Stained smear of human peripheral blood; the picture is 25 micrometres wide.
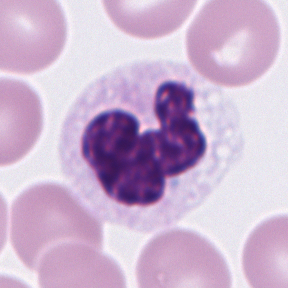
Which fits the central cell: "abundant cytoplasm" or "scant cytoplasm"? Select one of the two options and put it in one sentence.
What surrounds the nucleus is plentiful cytoplasm.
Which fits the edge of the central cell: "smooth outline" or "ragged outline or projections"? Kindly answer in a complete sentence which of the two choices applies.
Along its outline, the cell is smooth, with no projections.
